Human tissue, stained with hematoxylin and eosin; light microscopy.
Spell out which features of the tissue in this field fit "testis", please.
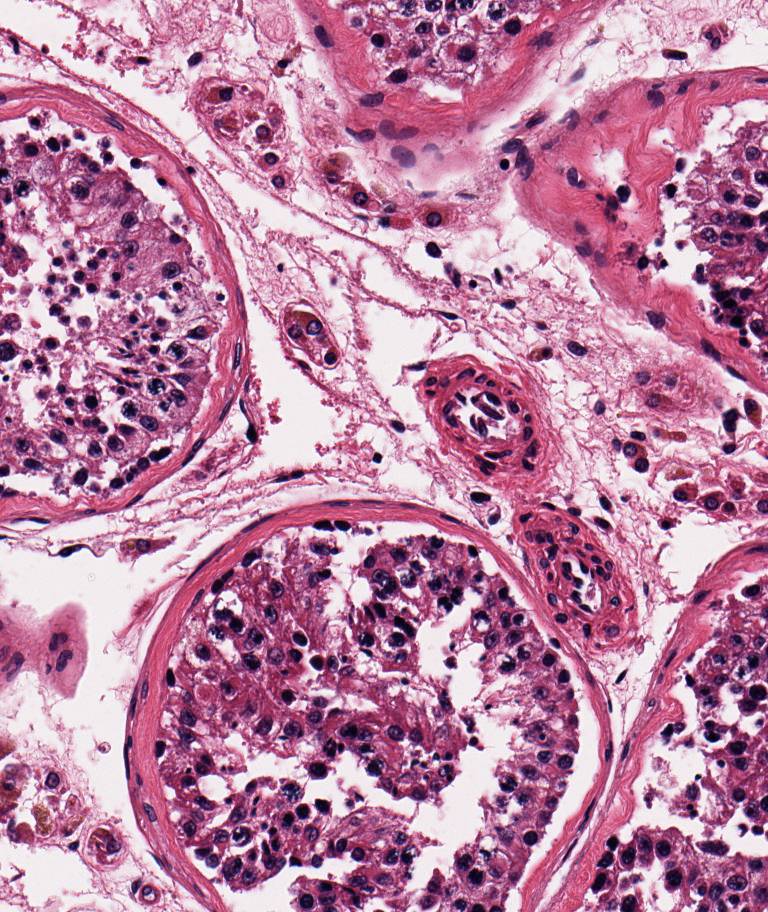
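The field is testis, made up of rounded tubule cross-sections at the left, bottom centre and right edges, with loose interstitial tissue running through the middle.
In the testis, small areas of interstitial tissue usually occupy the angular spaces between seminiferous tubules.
Look at the wall of each tubule: a thick, bright pink band containing flattened, dark, elongated nuclei.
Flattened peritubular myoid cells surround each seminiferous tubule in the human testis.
Inside, the tubules are filled by several layers of cells with round, dark nuclei, not by a single layer.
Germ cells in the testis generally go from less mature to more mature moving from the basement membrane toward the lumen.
Finally, the interstitium holds small clusters of polygonal cells with pink cytoplasm and round nuclei, at the top centre, right middle and lower left.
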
